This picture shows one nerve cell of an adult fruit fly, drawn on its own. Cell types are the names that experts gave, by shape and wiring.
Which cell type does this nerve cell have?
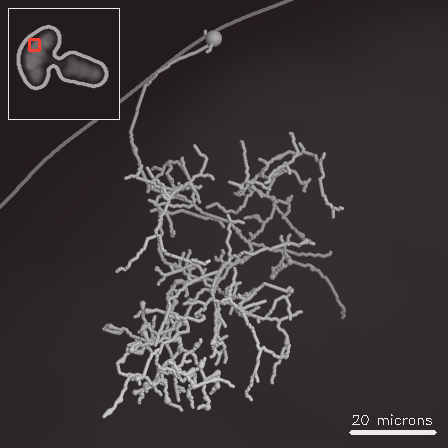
SLP157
